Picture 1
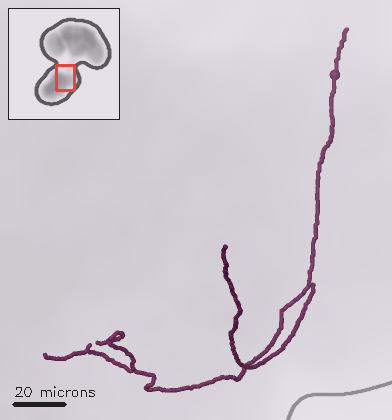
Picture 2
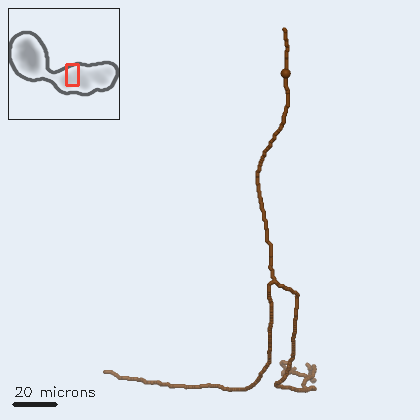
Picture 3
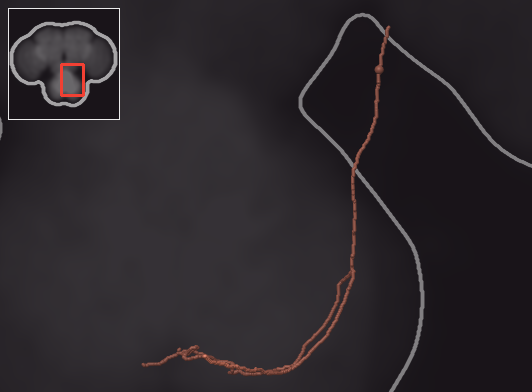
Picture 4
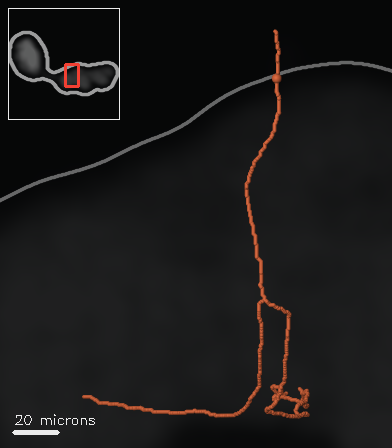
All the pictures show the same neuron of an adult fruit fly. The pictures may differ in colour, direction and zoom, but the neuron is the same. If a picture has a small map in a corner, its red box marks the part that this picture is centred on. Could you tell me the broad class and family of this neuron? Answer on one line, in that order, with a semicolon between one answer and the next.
sensory neuron entering the nerve cord; class mechanosensory tactile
